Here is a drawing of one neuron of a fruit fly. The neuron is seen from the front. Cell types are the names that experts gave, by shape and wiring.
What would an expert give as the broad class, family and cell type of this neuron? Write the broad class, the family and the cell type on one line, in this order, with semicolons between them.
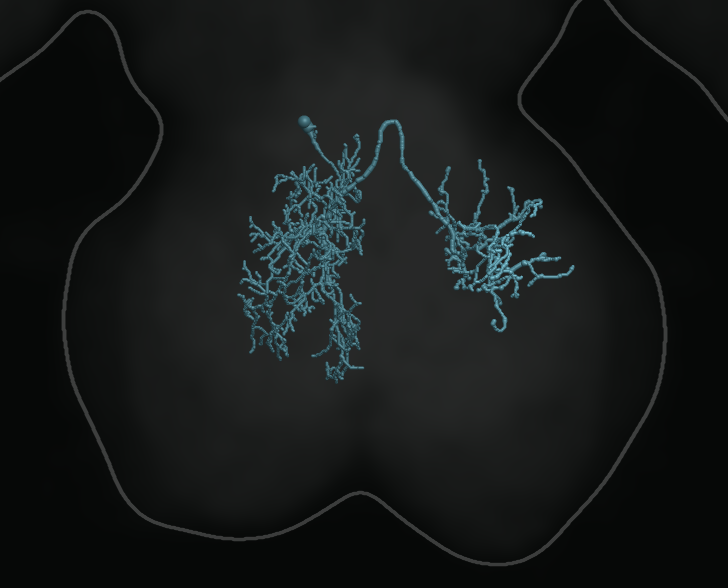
nerve-cord intrinsic neuron; hemilineage 06B; IN06B088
